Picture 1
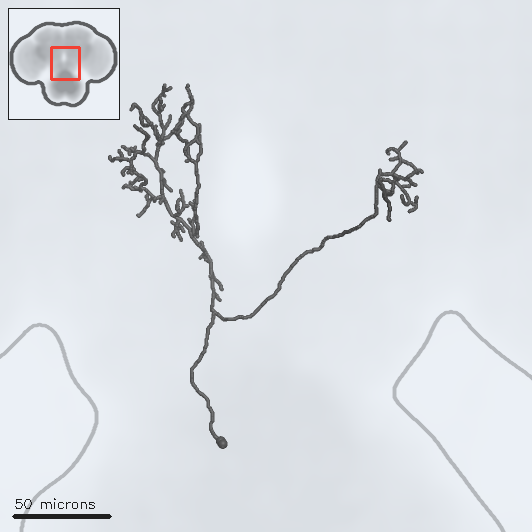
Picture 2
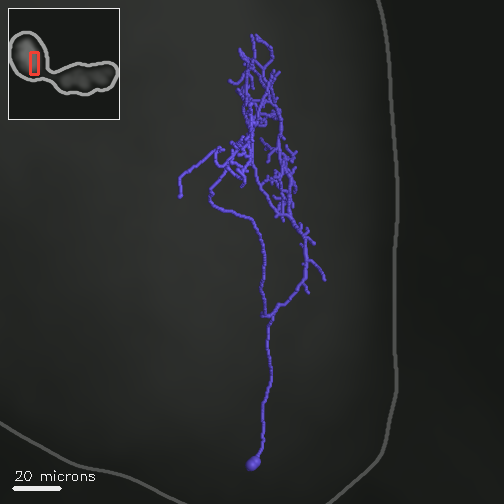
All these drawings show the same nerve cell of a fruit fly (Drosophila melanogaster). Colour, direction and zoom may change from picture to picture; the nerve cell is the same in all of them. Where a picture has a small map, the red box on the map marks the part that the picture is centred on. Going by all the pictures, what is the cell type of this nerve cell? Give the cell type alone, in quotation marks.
"PS338"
